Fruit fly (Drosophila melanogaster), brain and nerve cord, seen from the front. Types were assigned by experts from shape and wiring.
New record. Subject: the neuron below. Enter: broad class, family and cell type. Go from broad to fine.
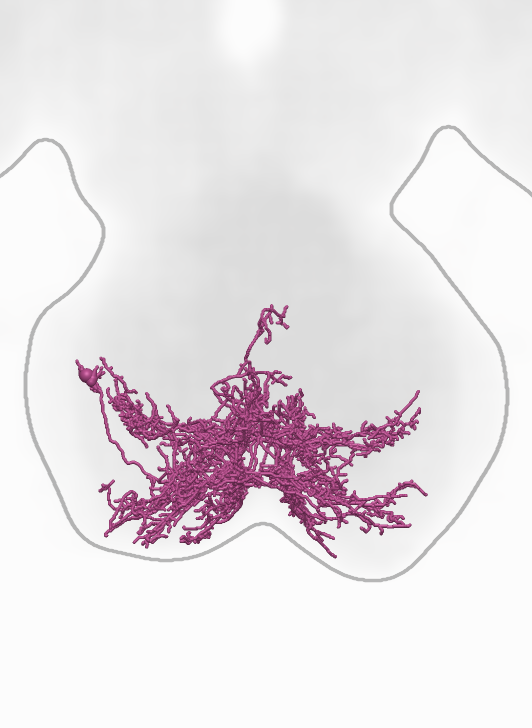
nerve-cord intrinsic neuron; hemilineage 05B; IN05B002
